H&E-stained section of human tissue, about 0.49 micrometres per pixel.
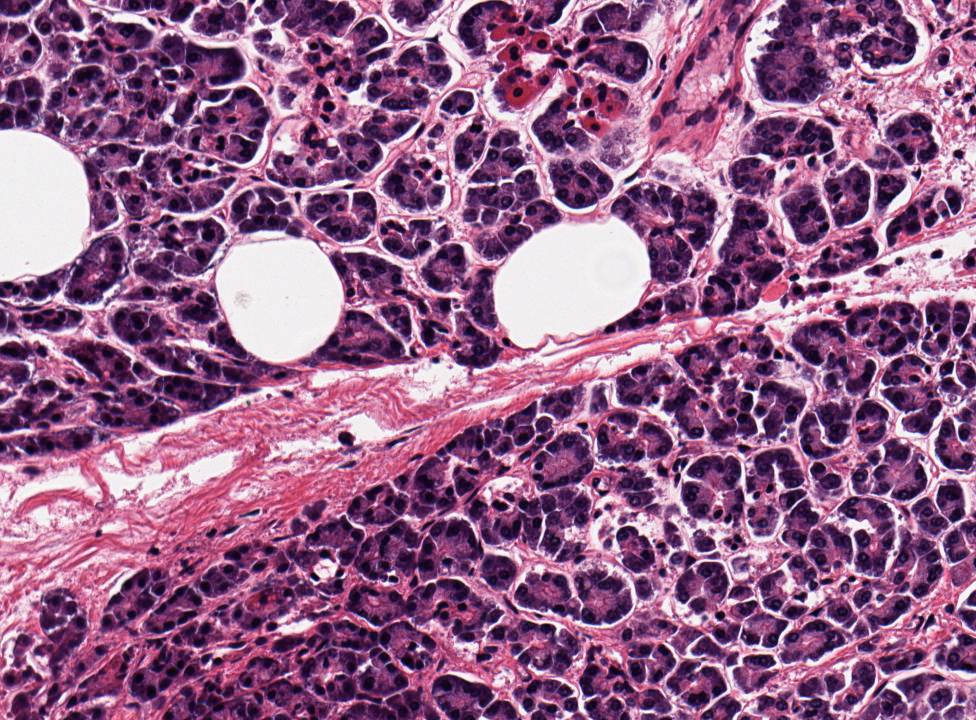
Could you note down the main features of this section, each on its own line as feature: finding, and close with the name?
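Layout: small acini packed closely, thin pink connective tissue strands between them
Acinar cytoplasm: densely purple-staining
Acinar nuclei: round and dark, toward the outer base of each acinus
Vessel: small cluster of red blood cells, top centre
Name: pancreas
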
